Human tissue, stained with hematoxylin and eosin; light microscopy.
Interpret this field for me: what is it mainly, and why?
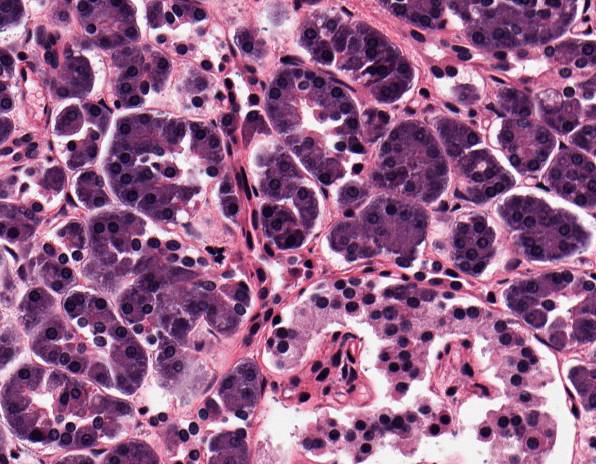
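This field is mainly exocrine pancreas. Its cells gather in rounded nests and acinar clusters, divided by thin septa throughout. Their cytoplasm is abundant, granular and deeply purple, and their round, fairly uniform nuclei often show a visible nucleolus.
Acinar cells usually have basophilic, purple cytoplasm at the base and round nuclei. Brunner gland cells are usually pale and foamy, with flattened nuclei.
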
